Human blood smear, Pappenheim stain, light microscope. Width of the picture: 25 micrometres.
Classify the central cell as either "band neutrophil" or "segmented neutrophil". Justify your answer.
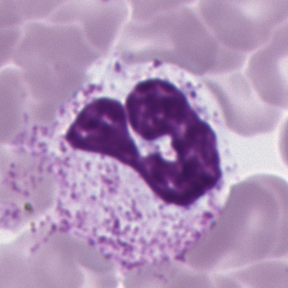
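This is a segmented neutrophil rather than a band neutrophil. Its nucleus stains dark purple throughout. The cytoplasm is abundant and very pale. It holds many small purple granules, which lie scattered and leave the nucleus uncovered.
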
